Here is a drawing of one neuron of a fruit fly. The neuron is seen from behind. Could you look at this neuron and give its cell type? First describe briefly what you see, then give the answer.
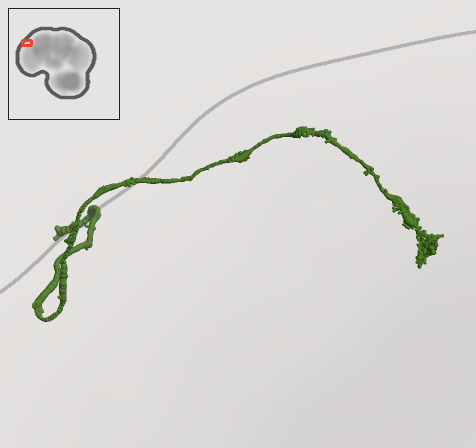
The drawing shows no cell body. As drawn here it is wider than it is tall. Its broad class is photoreceptor or other optic-lobe sensory neuron. Its cell type is R8d.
